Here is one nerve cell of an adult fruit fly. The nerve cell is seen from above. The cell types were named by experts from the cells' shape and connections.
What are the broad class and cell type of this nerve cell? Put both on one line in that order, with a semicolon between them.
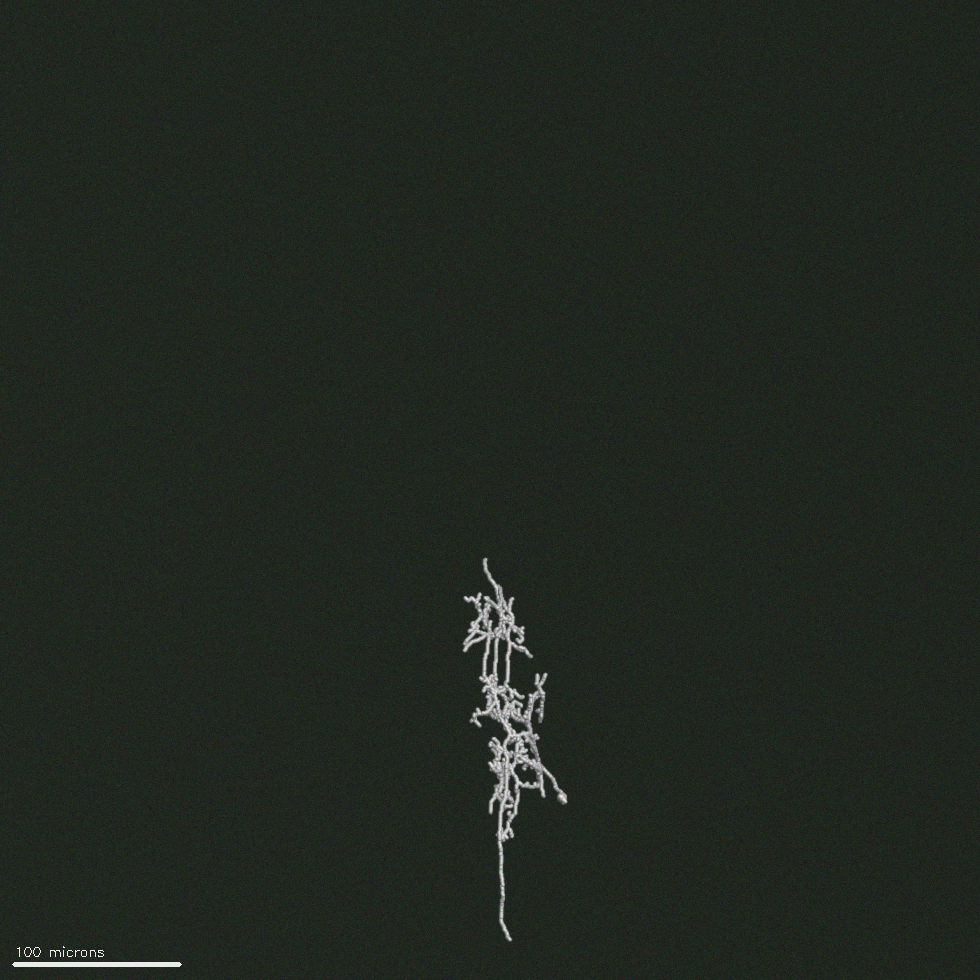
efferent neuron of the nerve cord; ENXXX286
